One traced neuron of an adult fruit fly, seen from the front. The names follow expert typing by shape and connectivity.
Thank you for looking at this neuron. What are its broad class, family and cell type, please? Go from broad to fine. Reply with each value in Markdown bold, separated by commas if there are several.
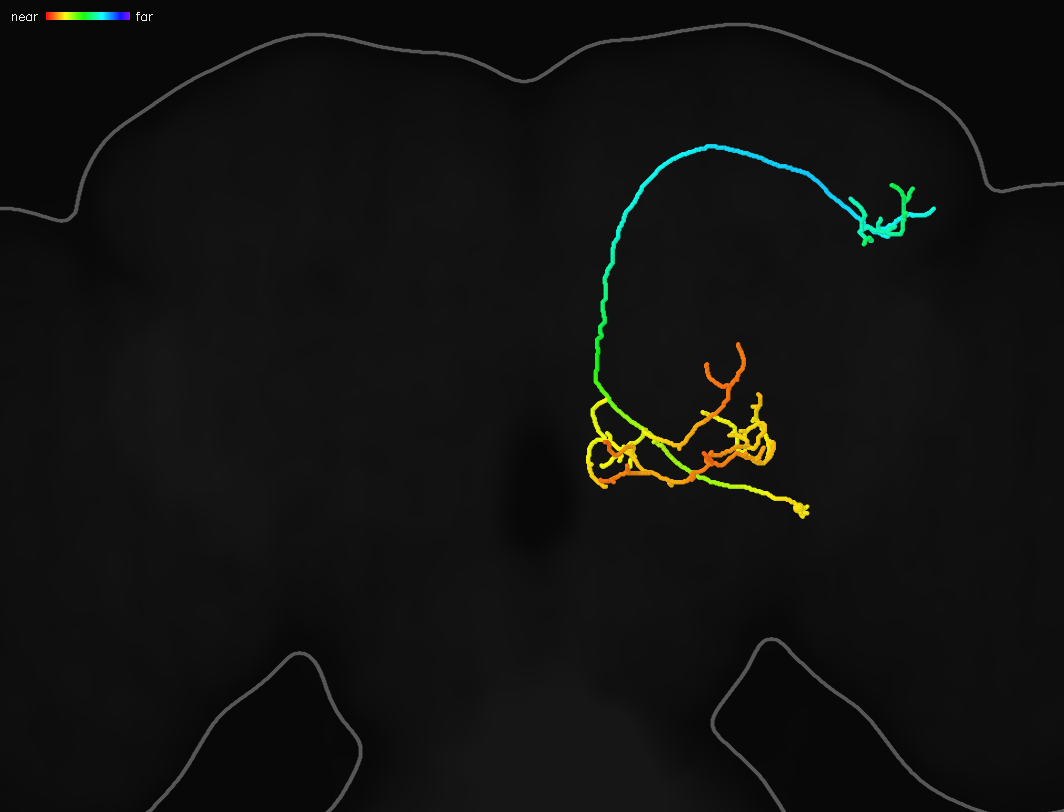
**central-brain intrinsic neuron**, **hemilineage ALlv1**, **M_lvPNm46**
